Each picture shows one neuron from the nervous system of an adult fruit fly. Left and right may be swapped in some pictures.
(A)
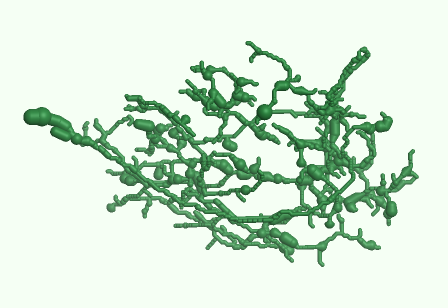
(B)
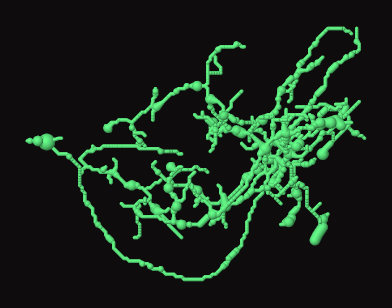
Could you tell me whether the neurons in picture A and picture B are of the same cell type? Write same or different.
different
